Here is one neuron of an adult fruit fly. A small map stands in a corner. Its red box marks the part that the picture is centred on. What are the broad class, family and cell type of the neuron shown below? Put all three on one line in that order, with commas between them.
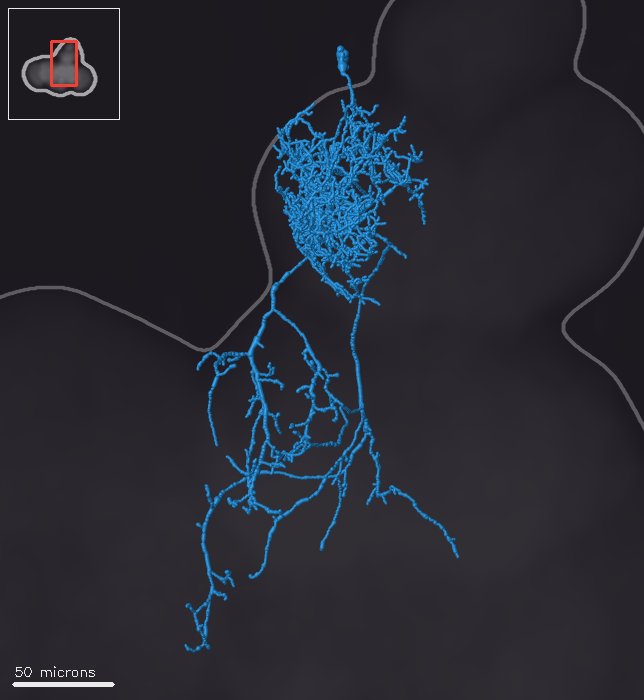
nerve-cord intrinsic neuron, hemilineage 19A, IN19A018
